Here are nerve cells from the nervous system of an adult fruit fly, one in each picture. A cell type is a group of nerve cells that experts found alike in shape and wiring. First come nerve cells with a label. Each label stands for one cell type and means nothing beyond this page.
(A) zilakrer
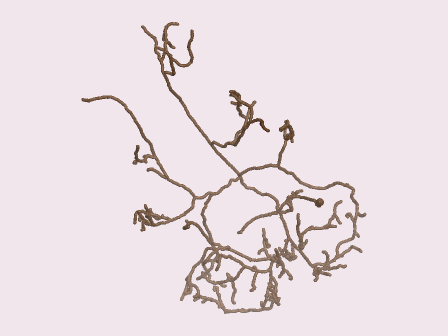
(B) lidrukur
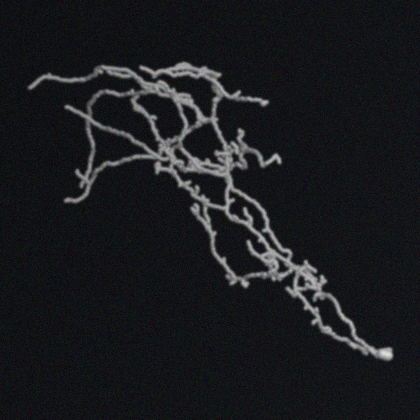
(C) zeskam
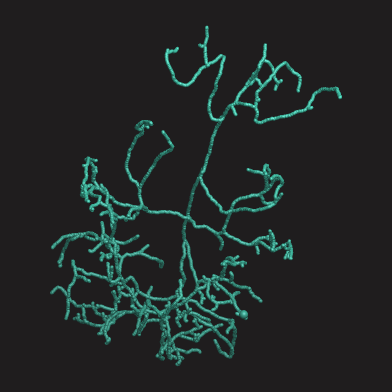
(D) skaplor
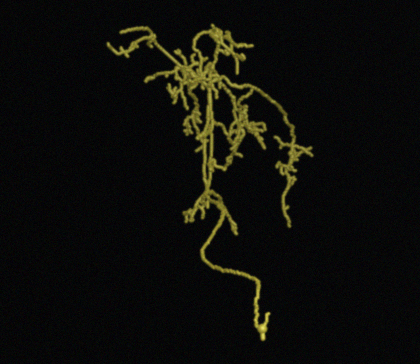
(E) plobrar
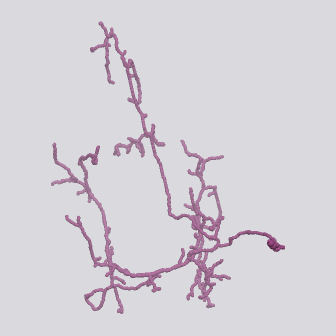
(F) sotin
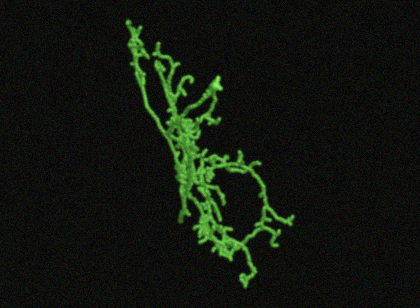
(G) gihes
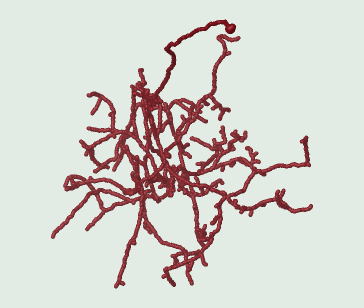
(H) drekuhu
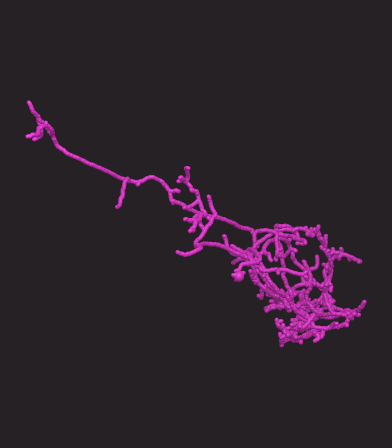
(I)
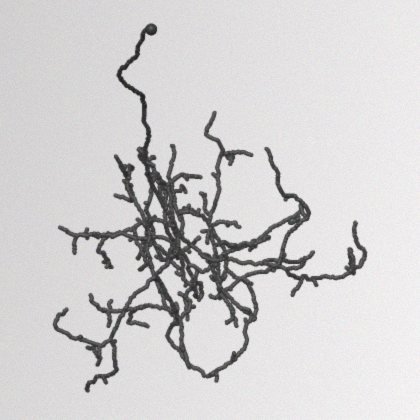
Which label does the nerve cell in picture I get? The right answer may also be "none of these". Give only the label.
gihes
